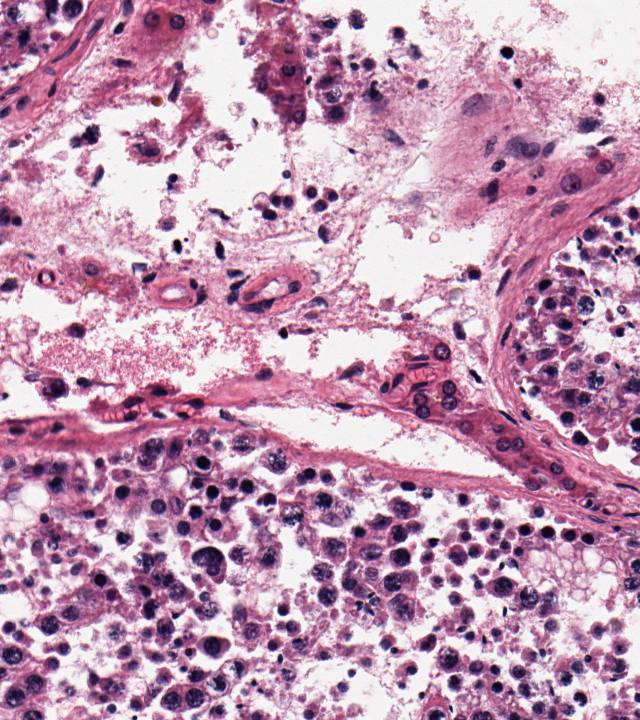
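Testis. Each tubule is bounded by a thin pink band of wall tissue with flattened spindle-shaped nuclei. Within the tubules, many cells have large round nuclei with coarse chromatin, mixed with smaller cells with dark condensed nuclei. At the upper right, clusters of polygonal cells with abundant pink cytoplasm and round nuclei sit in the interstitium; at the left middle, scattered red blood cells lie free there.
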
